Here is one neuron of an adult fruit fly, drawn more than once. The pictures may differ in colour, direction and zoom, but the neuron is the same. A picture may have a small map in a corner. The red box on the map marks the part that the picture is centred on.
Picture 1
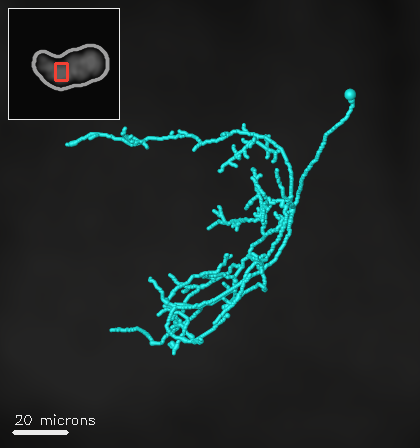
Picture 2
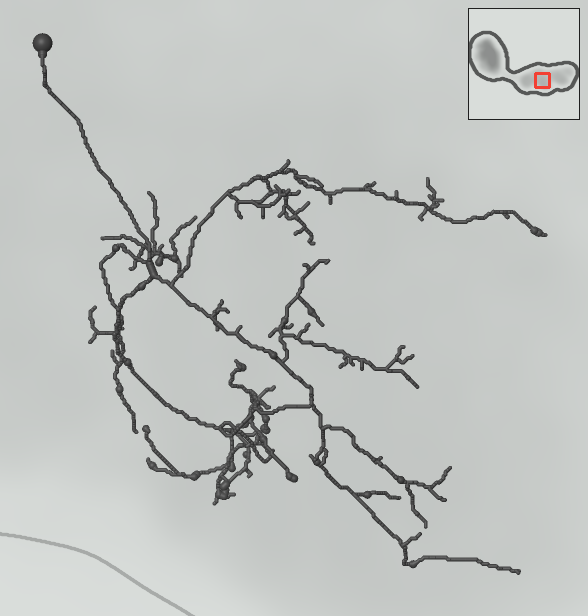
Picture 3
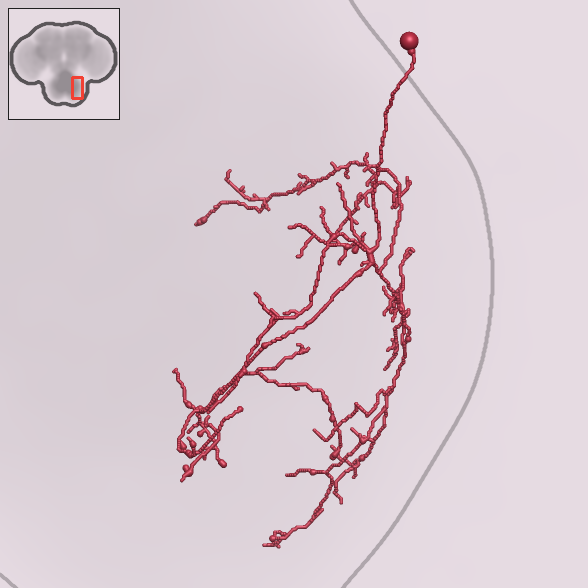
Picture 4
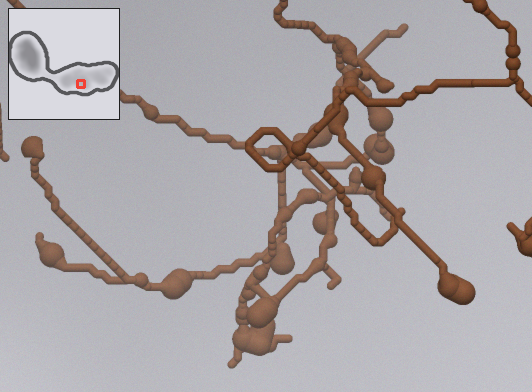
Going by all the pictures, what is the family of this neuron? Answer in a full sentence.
The family is hemilineage 09A.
